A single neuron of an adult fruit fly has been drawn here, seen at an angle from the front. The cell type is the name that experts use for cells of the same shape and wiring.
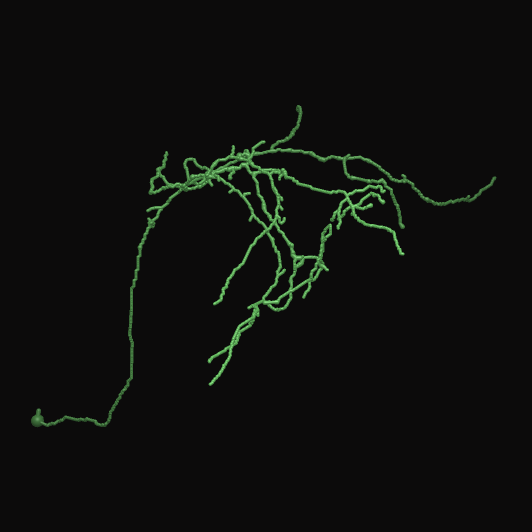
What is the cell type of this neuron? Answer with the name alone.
IN03B054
